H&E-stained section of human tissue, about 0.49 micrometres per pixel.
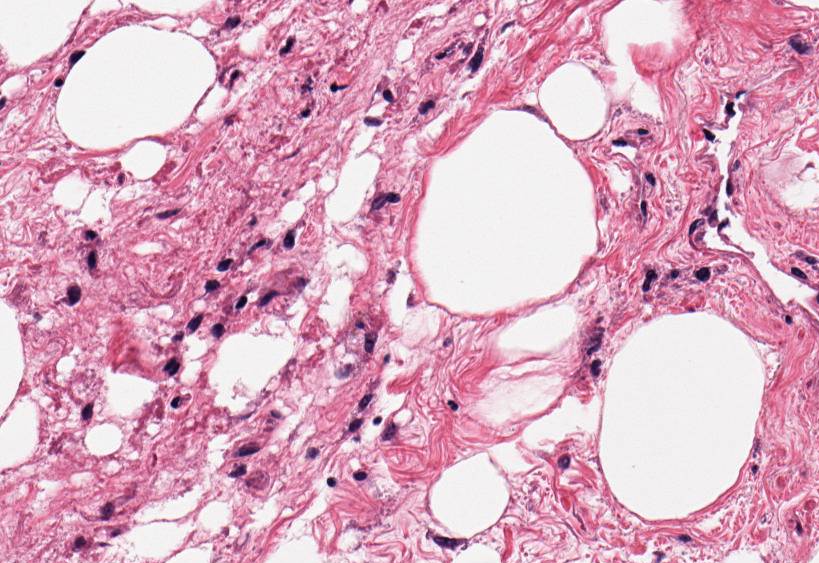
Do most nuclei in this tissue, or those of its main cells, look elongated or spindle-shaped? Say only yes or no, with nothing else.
Yes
